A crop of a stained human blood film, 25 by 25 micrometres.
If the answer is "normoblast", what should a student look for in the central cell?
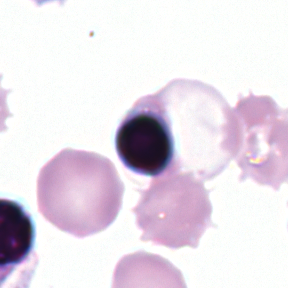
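For this normoblast, the matching feature is the chromatin: very dense, evenly dark purple, no visible pattern.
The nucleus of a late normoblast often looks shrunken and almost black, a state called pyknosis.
Nucleus without visible nucleoli. Cytoplasm without visible granules. Cell outline smooth, no projections.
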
